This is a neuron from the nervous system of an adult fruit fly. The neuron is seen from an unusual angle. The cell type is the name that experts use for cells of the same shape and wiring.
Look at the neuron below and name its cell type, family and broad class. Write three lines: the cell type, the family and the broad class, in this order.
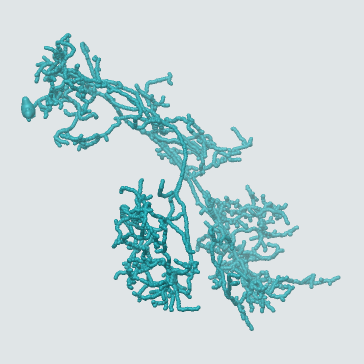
ALIN4
ALIN
central-brain intrinsic neuron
